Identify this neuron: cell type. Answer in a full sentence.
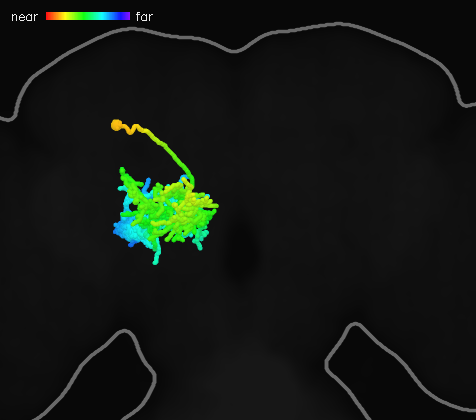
The cell type is PLP012.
